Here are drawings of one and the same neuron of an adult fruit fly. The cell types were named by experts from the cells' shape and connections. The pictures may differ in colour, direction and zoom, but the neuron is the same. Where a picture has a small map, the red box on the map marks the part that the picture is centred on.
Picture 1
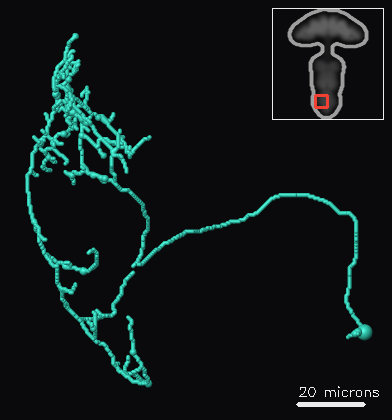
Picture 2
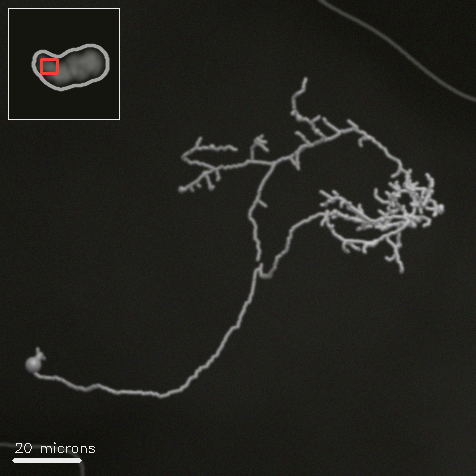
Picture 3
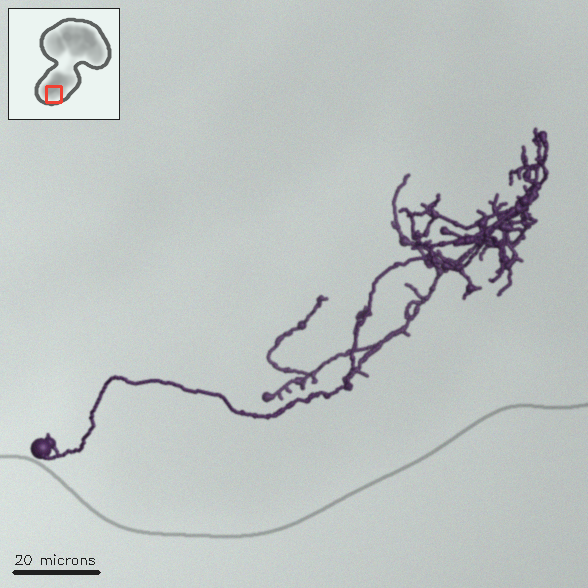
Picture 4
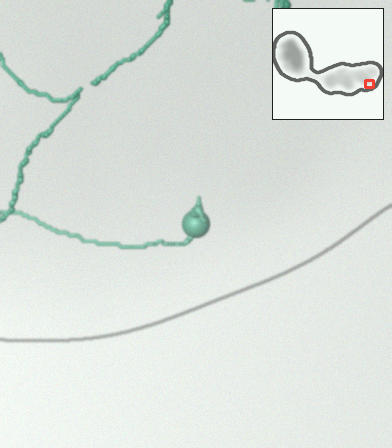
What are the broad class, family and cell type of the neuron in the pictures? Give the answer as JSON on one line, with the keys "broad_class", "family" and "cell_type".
{"broad_class": "nerve-cord intrinsic neuron", "family": "hemilineage 13B", "cell_type": "IN13B100"}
